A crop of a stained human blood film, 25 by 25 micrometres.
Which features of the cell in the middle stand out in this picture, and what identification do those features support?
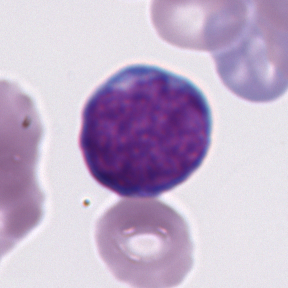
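First, the outline of the cell is round and smooth. Second, the nucleus is round, without any indentation. Third, no nucleoli are clearly visible within it. Fourth, the cytoplasm is blue. Finally, the name: this is a myeloblast.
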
